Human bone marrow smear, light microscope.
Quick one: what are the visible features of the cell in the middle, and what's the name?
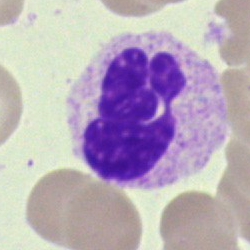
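Within the nucleus, the chromatin is dense, dark purple and clumped, and no nucleoli are visible. Fine, small lilac granules are scattered evenly through the cytoplasm, which contains no vacuoles. This cell is a segmented neutrophil.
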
